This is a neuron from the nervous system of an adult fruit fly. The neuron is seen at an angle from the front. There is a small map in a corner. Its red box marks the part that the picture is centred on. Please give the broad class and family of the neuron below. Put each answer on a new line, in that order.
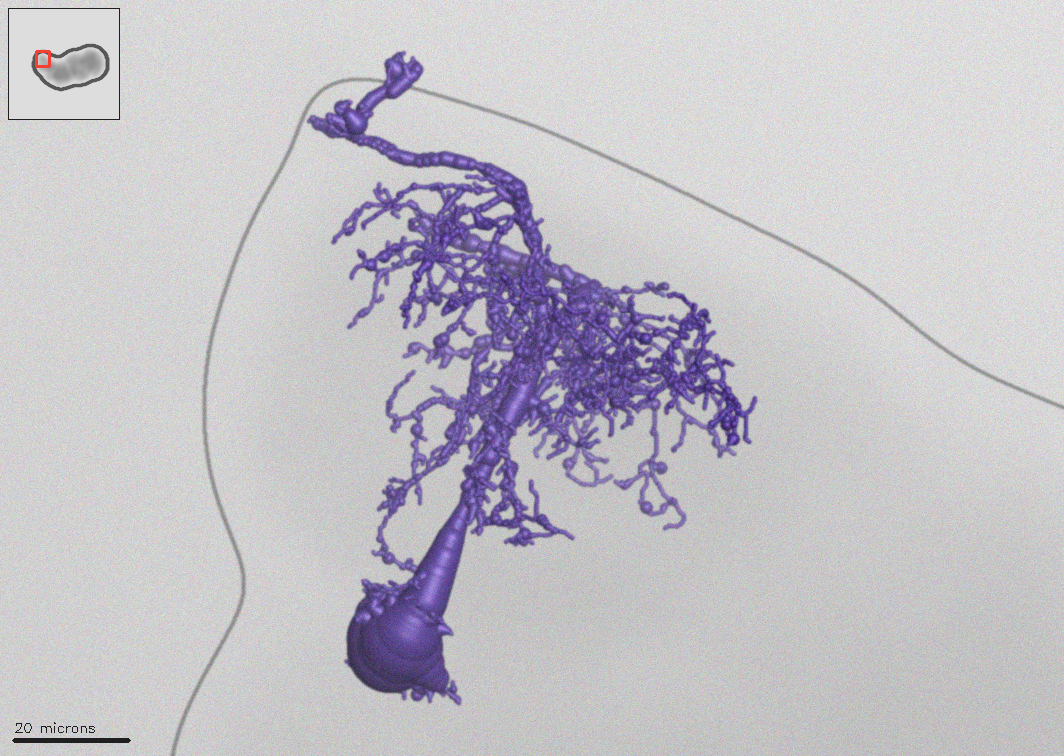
efferent neuron of the nerve cord
hemilineage 00B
